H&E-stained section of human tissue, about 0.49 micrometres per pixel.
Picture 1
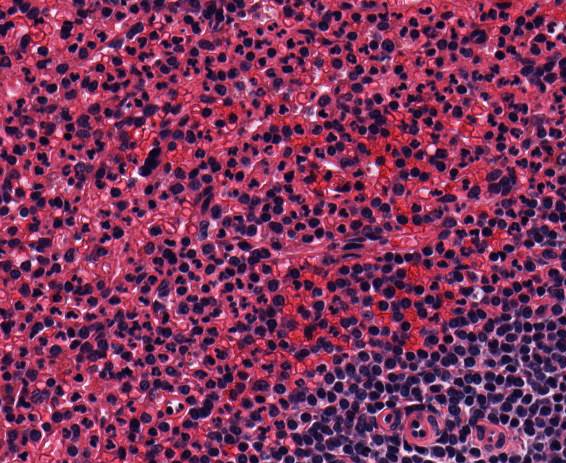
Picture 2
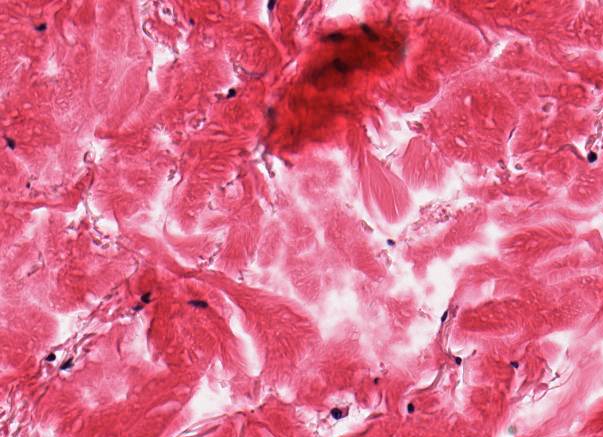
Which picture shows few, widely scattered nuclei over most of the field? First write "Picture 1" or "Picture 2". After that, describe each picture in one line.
Picture 2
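What picture 1 shows: The whole field is solidly packed with cells, with no glands or epithelium anywhere.
What picture 2 shows: Nuclei are sparse, small and dark, scattered singly between the bundles.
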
